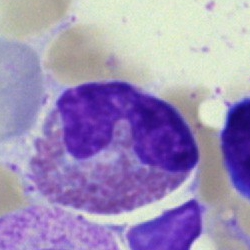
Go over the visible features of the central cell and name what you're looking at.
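Up top sits the nucleus, and there's a broad indentation on its lower side that gives it a kidney-like shape. I can't see any nucleoli in it. Below, plentiful cytoplasm fills the lower half of the cell. This is an eosinophil.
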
